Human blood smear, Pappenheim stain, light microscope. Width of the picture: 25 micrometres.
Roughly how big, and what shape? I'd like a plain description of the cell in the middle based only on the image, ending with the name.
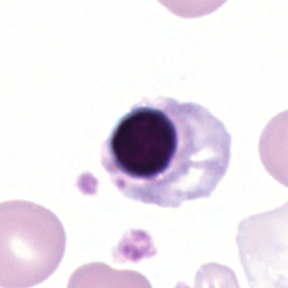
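Round in outline and about 6 micrometres across, the nucleus sits off-centre toward the upper left of the cell. Its chromatin is dense and very dark purple throughout. The cytoplasm is plentiful, pale greyish lilac, and broadest on the right side of the nucleus. The cell is a normoblast.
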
